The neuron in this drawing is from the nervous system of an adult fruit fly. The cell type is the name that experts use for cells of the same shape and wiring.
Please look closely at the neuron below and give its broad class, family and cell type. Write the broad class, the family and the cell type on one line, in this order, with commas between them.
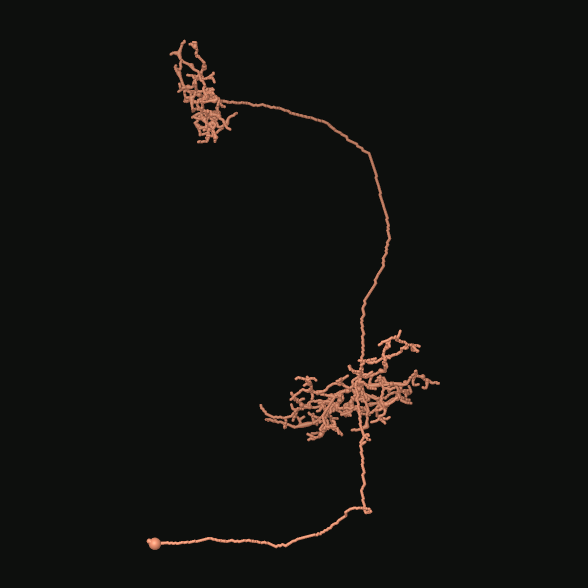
optic-lobe intrinsic neuron, Tm, Tm32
